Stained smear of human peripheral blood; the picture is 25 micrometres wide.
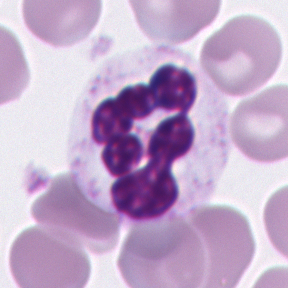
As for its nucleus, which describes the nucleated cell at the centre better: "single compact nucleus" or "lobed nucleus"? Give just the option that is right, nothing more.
Lobed nucleus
